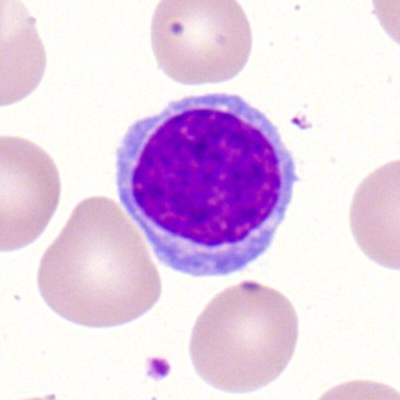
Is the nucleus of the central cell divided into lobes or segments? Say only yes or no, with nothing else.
No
